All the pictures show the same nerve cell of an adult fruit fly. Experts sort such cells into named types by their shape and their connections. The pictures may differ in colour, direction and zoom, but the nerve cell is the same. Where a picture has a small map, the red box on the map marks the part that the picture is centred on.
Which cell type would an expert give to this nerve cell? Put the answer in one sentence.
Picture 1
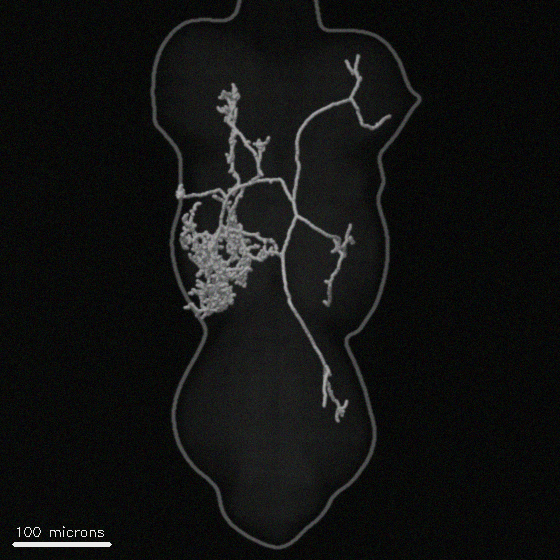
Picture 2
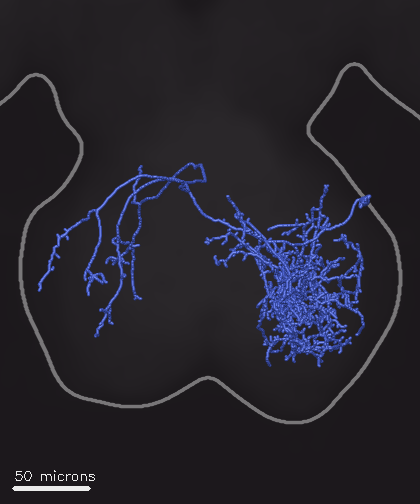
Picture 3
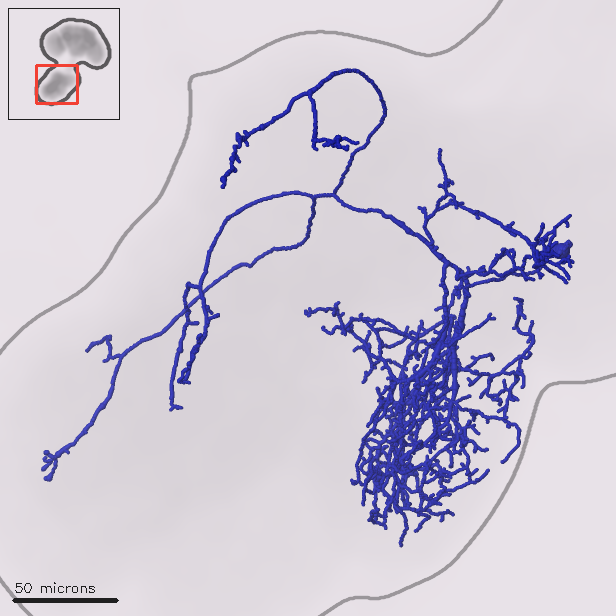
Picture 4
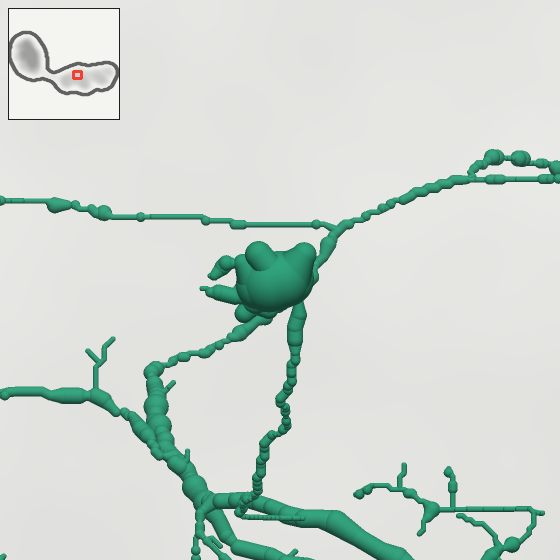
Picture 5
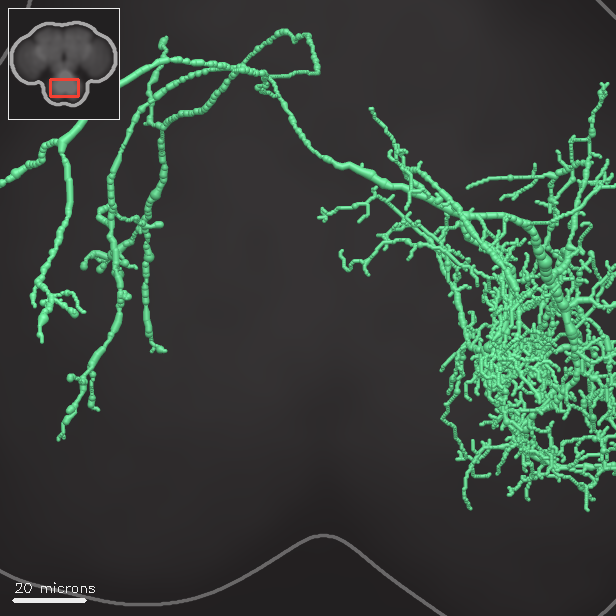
The cell type is IN18B005.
